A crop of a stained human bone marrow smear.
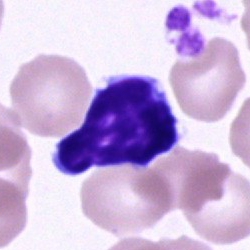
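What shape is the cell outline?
Irregular and angular, not round.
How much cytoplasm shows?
Only a very thin rim at the cell edges.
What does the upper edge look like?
Slightly ragged, with small fringe-like projections.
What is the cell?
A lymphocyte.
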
